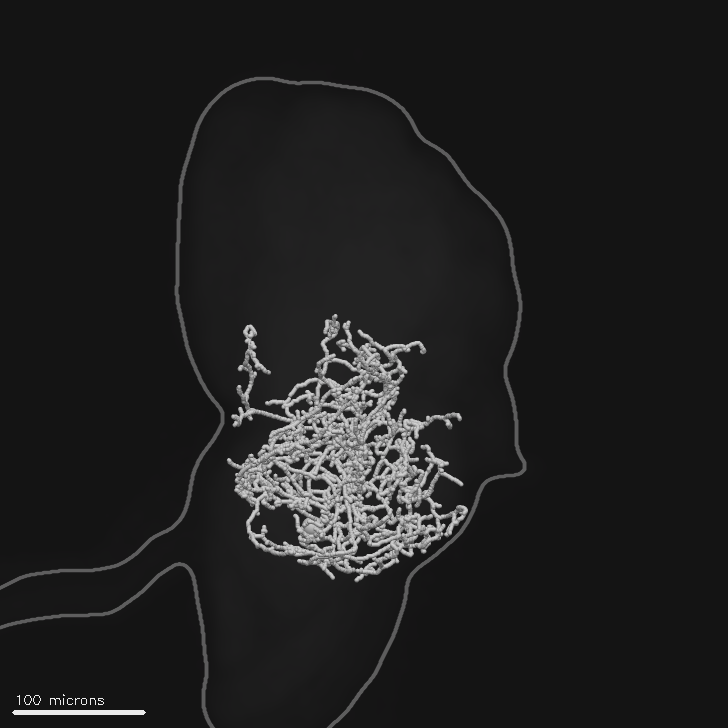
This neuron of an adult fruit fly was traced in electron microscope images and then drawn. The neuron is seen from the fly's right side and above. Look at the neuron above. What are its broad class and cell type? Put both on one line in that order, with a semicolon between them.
central-brain intrinsic neuron; GNG702m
